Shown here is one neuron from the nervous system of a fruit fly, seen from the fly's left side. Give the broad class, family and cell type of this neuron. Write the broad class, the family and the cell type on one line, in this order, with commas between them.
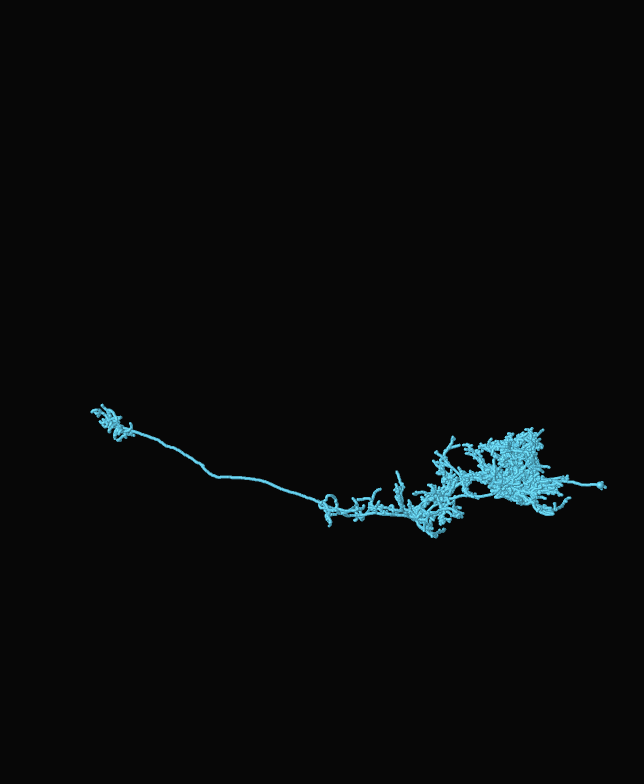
ascending neuron, hemilineage 05B, AN05B005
